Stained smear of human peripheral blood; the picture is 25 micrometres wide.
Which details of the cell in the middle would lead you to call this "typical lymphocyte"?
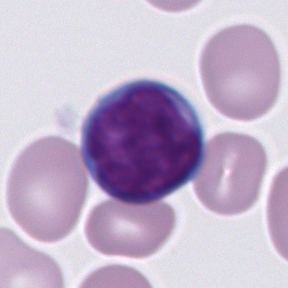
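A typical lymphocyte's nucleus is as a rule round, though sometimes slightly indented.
This one's nucleus is round in outline, which fits.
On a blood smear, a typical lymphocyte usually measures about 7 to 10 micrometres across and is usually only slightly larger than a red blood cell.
This cell is about 11 micrometres across and about 1.5 times as wide as a red cell lying whole in the picture, so its size runs above what is usual. Beyond that, the outline is smooth and round, the chromatin is dense and clumped into darker patches, and no nucleoli can be seen. The nucleus, about 10 micrometres across, fills about 80% of the cell's area, leaving the cytoplasm as only a thin rim at its edge.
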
